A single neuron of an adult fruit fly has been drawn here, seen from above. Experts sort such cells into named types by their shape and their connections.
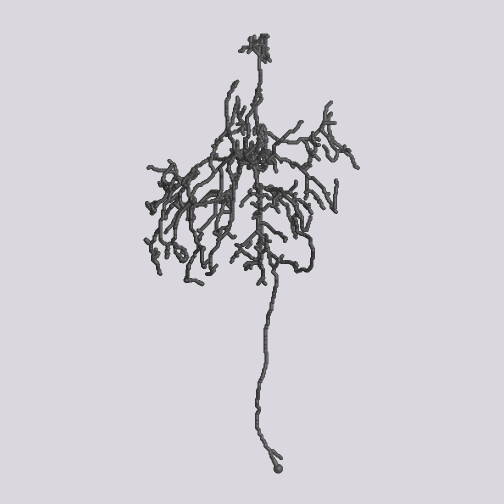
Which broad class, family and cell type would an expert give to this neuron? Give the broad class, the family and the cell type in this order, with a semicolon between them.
nerve-cord intrinsic neuron; hemilineage 13B; IN13B103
